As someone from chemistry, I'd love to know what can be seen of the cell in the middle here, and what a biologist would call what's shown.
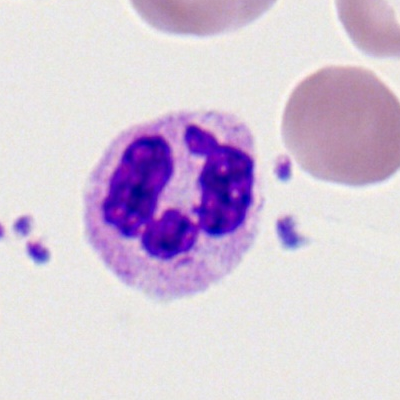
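Nucleus divided into several separate lobes, grouped around a paler central area. Chromatin dark purple, coarsely clumped. Cytoplasm abundant, pale pinkish-lilac, with fine, faint pinkish granules rather than large coloured ones. Cell: segmented neutrophil.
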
